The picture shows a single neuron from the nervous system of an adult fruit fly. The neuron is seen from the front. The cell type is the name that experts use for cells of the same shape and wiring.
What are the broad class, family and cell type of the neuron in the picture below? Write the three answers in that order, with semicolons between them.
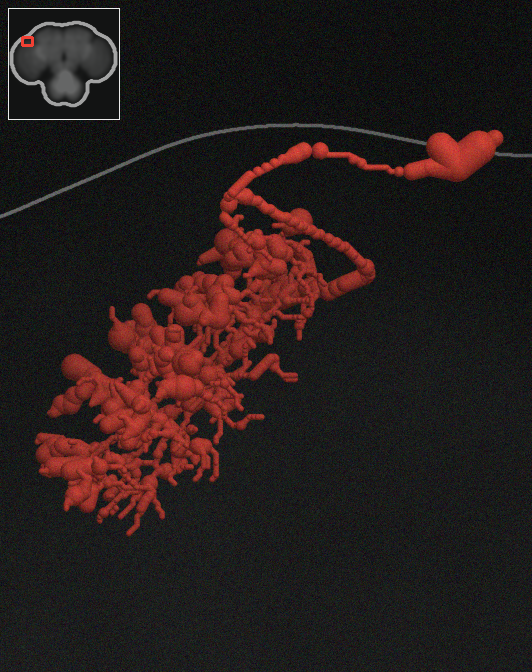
optic-lobe intrinsic neuron; Dm; Dm4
